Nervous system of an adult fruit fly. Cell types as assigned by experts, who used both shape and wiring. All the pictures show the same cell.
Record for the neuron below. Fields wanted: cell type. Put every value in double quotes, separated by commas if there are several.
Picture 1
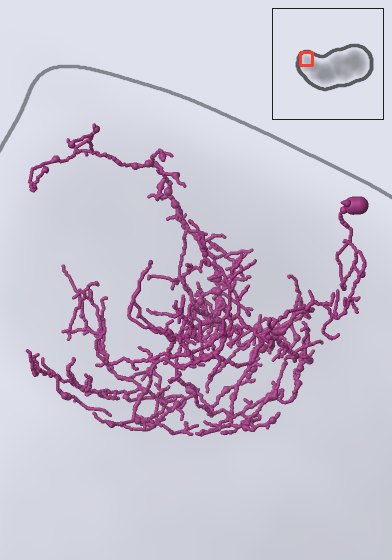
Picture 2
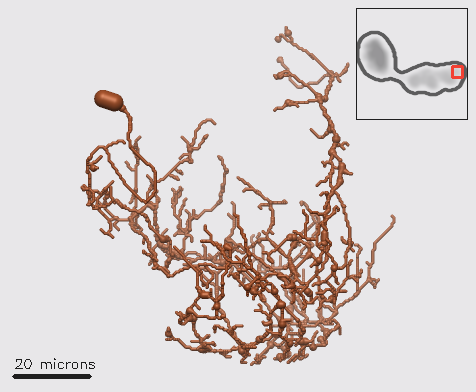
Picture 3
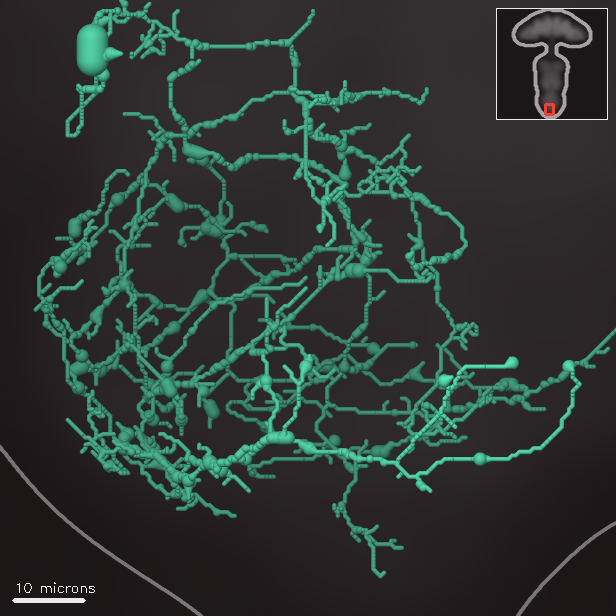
"INXXX372"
